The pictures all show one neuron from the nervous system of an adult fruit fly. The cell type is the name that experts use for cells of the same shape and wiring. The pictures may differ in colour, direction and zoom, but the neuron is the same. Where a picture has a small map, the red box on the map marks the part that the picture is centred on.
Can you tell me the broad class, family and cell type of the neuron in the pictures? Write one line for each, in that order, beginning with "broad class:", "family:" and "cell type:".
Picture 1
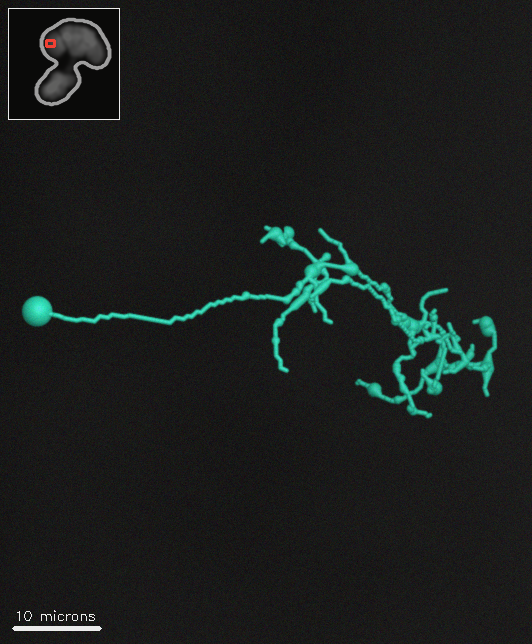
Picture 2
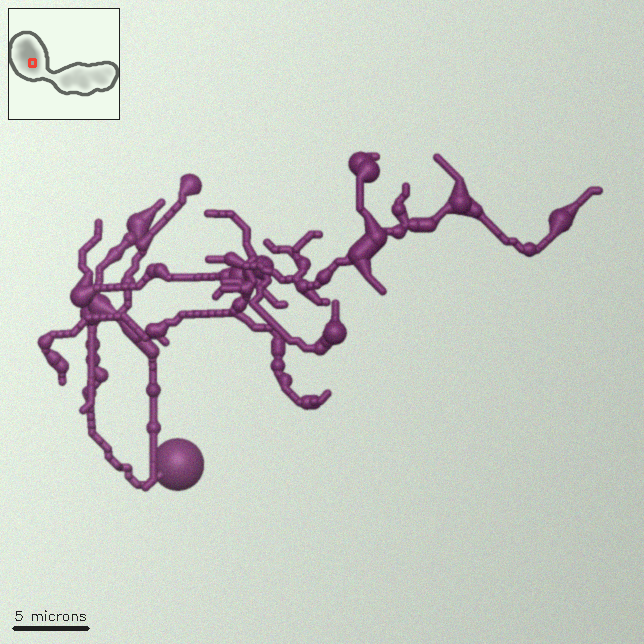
broad class: optic-lobe intrinsic neuron
family: Mi
cell type: Mi15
